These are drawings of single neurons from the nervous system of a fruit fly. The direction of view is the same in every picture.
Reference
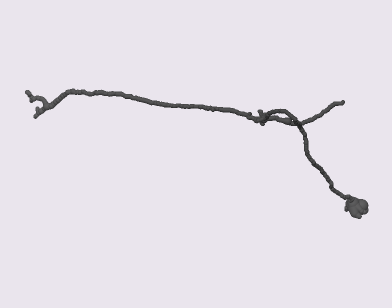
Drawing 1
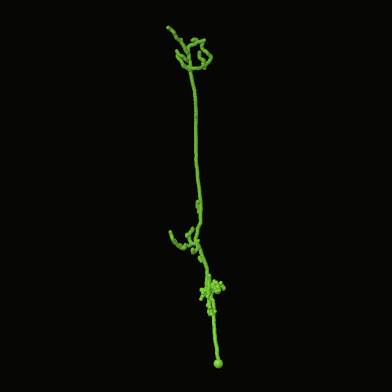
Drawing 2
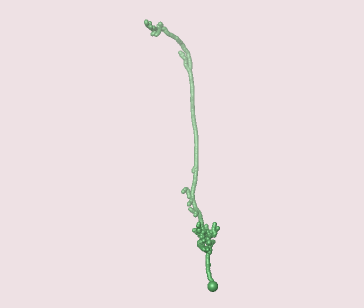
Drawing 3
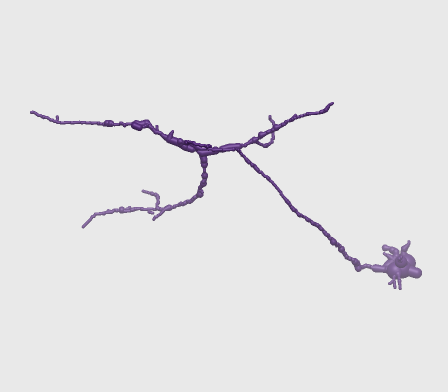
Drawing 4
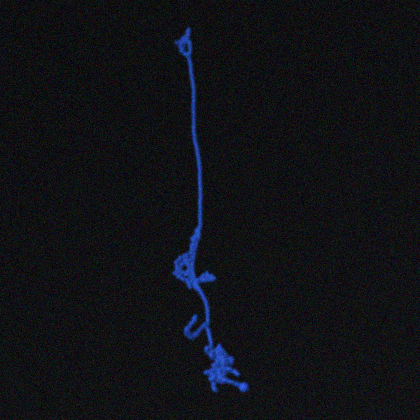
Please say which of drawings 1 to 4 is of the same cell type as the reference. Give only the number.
3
